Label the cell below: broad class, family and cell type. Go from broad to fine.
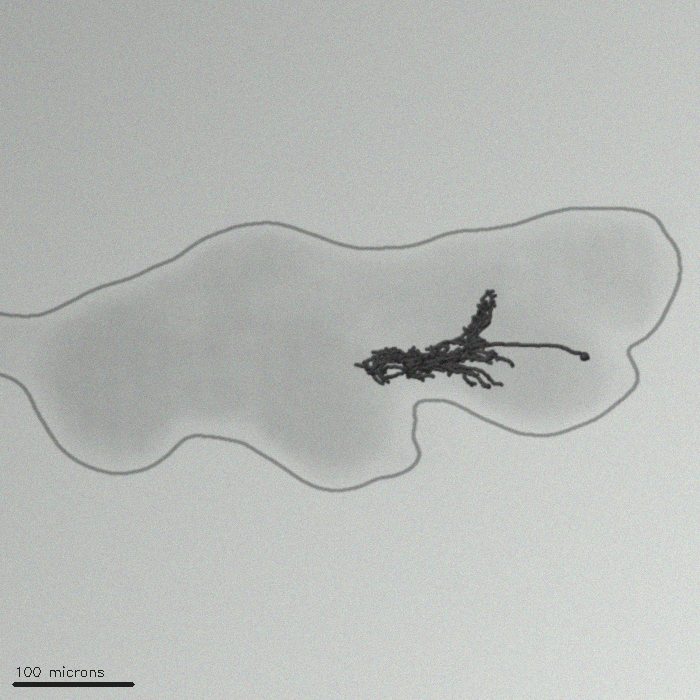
nerve-cord intrinsic neuron; hemilineage 00A; IN00A045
